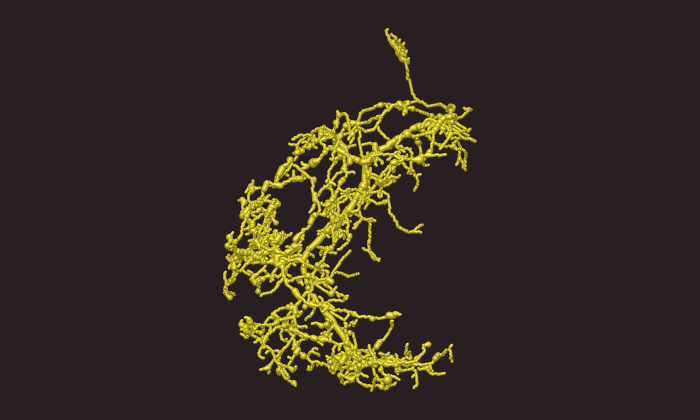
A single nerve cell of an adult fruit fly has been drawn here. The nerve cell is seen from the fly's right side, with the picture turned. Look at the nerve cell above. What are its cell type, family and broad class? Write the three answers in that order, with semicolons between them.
IN01A015; hemilineage 01A; nerve-cord intrinsic neuron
